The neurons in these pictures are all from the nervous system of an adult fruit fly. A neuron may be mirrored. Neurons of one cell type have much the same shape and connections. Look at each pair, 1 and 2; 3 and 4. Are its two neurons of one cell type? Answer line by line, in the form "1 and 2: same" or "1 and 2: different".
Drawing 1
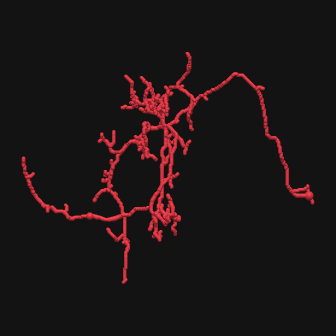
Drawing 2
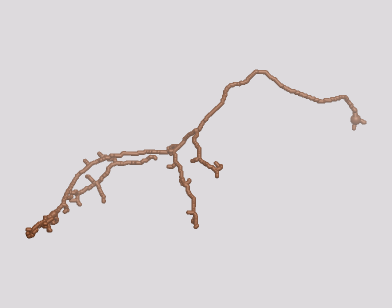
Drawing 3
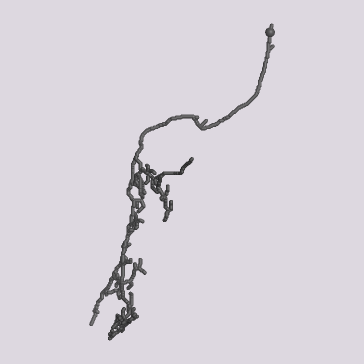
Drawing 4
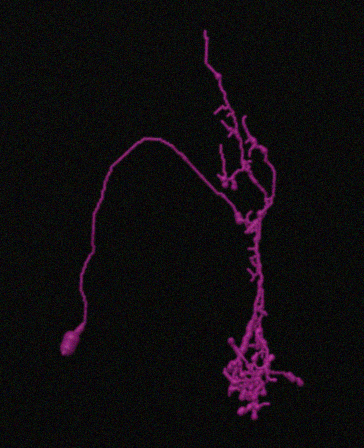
1 and 2: different
3 and 4: same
